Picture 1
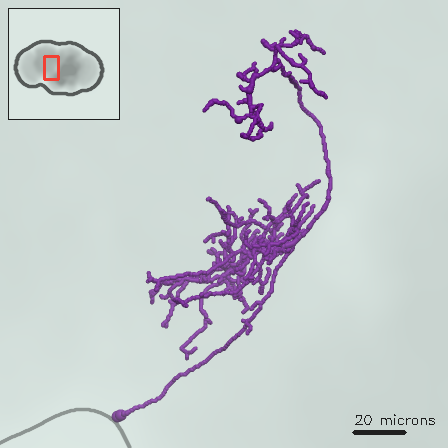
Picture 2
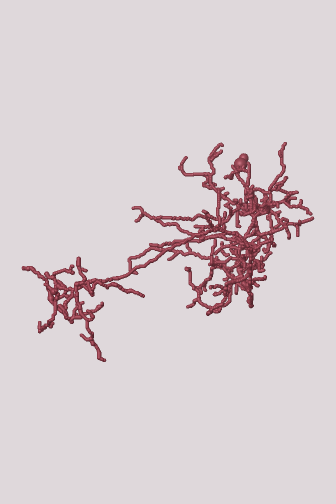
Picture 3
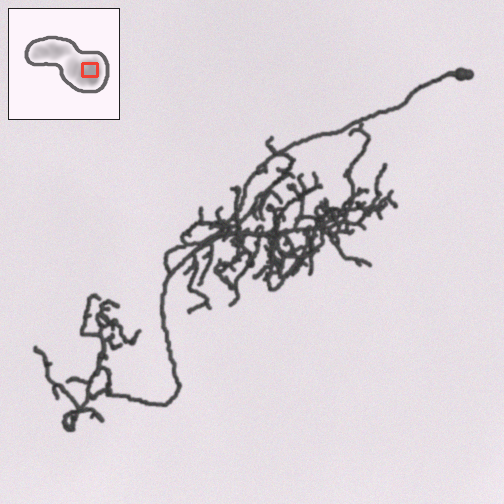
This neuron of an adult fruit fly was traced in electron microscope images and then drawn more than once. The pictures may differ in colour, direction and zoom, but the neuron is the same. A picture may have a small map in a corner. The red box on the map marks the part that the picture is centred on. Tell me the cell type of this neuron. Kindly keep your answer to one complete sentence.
The neuron is categorized under cell type CB3419.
